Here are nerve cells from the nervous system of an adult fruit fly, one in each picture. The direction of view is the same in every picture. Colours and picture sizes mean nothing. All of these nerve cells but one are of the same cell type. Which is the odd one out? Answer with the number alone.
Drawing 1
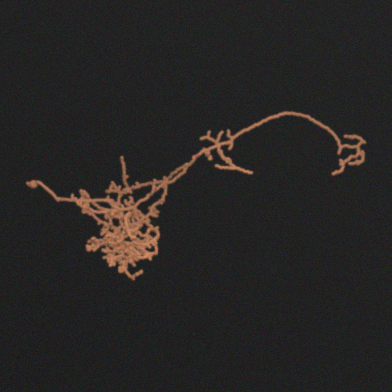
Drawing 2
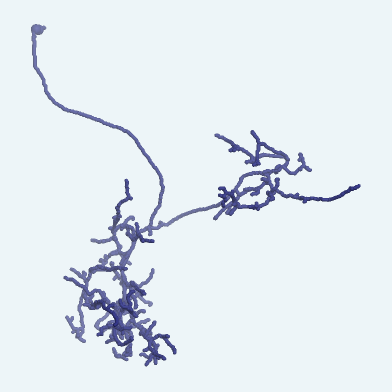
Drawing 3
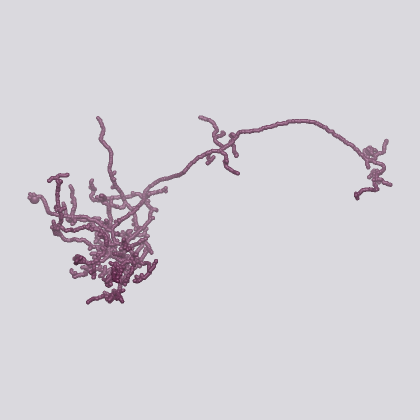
2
